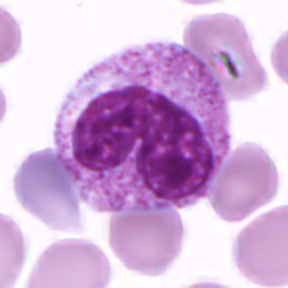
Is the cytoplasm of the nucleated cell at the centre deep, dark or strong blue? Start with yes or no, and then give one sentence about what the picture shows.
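No. The cytoplasm is plentiful and pale pink, widest above the nucleus.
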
